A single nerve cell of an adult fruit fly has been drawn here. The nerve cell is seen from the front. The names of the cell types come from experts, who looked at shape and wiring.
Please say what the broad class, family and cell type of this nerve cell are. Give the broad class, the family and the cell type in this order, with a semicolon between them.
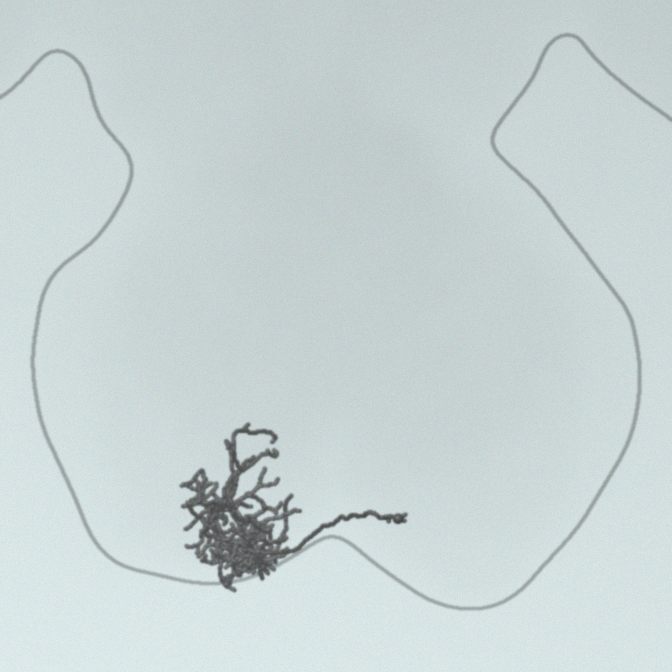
nerve-cord intrinsic neuron; hemilineage 13B; IN13B058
